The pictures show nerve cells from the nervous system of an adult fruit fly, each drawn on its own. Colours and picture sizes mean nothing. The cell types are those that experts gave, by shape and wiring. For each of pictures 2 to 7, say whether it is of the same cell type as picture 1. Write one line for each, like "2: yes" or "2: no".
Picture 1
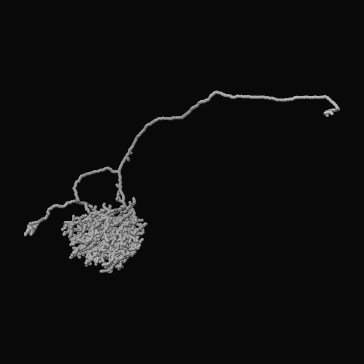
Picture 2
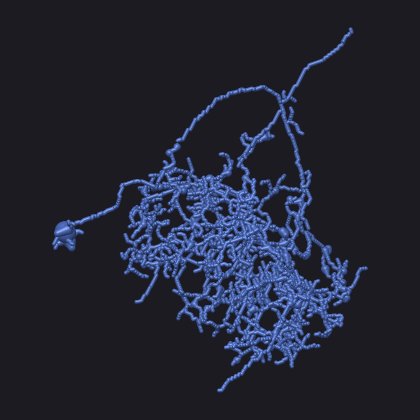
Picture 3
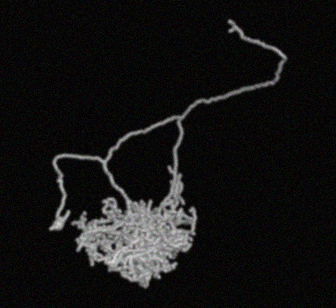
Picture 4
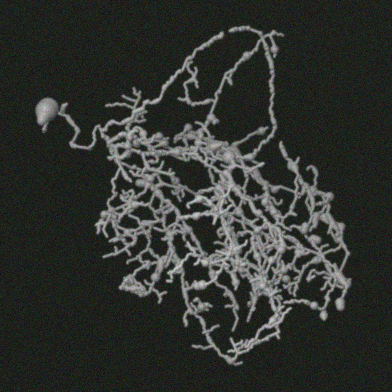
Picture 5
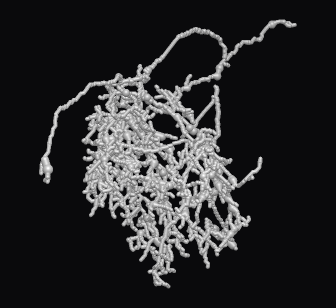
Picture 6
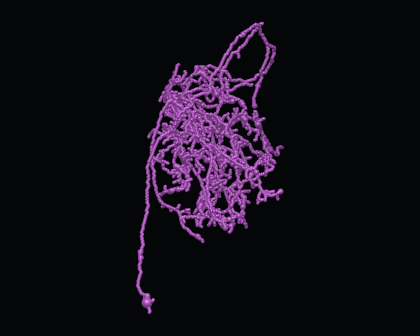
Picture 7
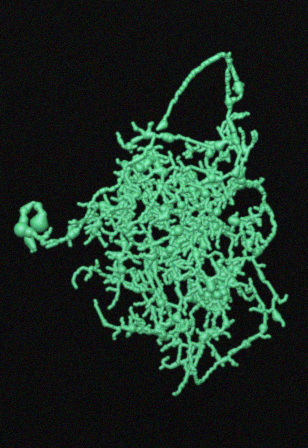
2: no
3: yes
4: no
5: no
6: no
7: yes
